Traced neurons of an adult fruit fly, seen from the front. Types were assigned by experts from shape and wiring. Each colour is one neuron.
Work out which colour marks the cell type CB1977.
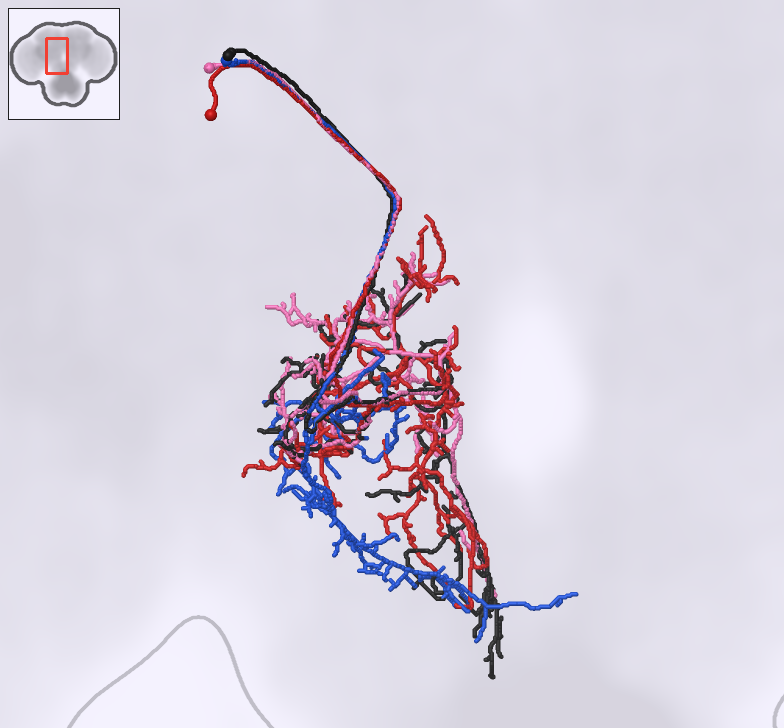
red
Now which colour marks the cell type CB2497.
black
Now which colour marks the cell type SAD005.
blue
